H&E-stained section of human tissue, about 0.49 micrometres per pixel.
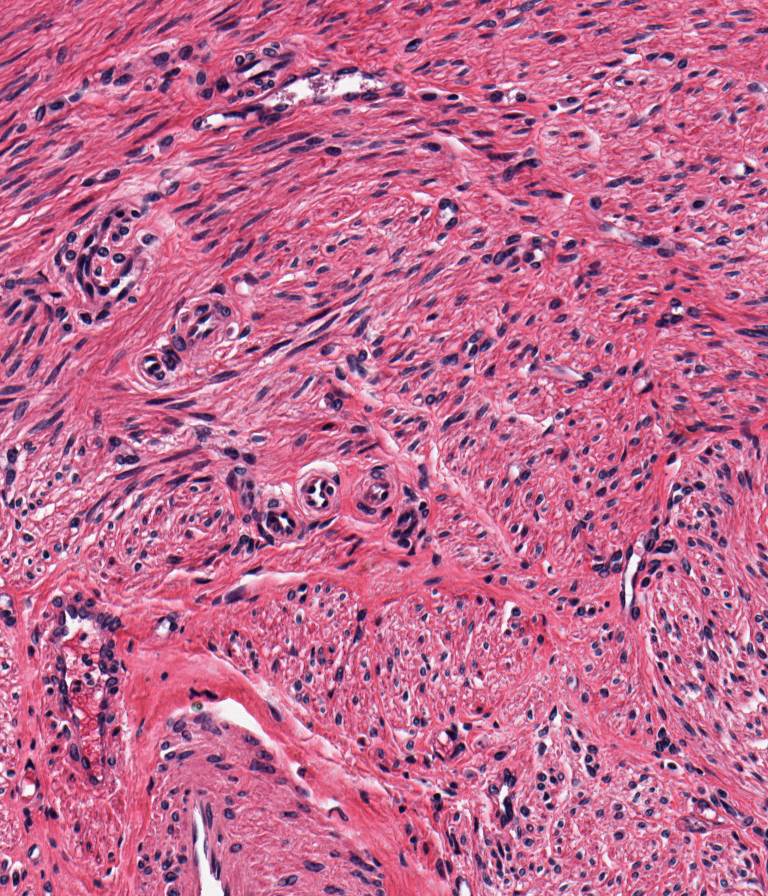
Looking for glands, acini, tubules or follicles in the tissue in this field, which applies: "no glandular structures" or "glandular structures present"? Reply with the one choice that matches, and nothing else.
No glandular structures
